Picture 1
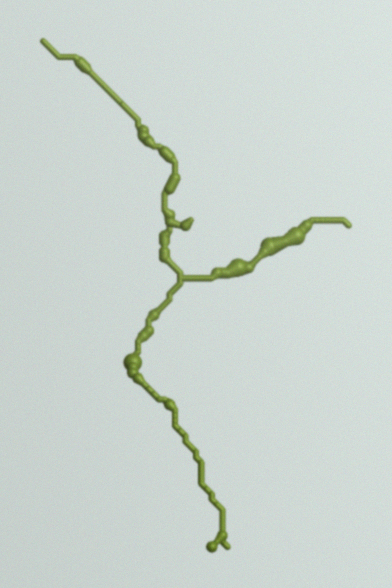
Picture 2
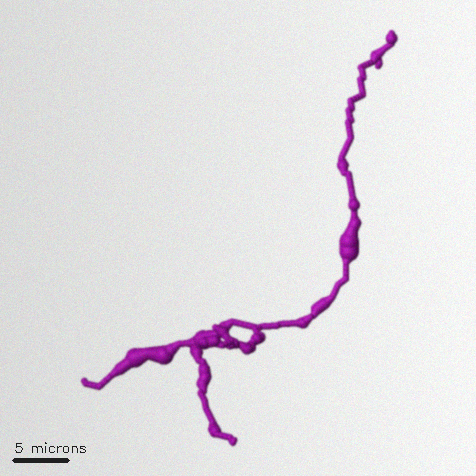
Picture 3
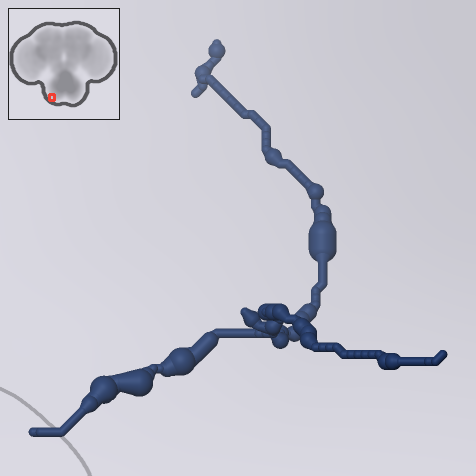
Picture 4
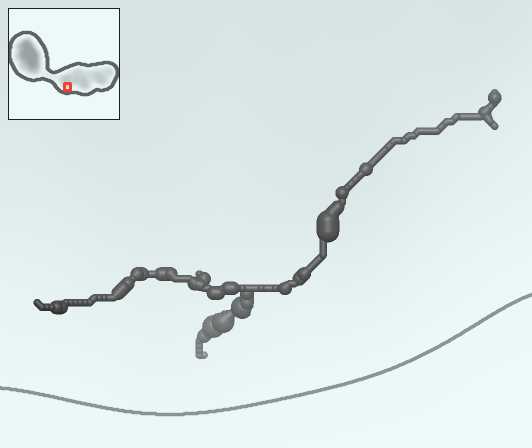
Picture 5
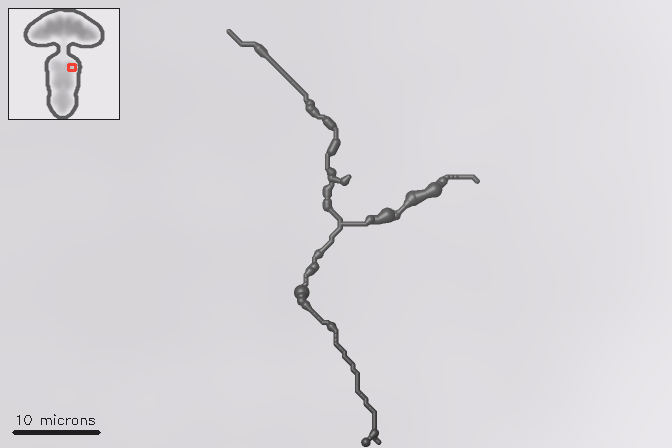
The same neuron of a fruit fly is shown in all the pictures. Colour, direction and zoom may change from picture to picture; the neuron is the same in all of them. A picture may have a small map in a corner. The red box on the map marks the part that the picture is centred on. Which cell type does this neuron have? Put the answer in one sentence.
The cell type is SNta21.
